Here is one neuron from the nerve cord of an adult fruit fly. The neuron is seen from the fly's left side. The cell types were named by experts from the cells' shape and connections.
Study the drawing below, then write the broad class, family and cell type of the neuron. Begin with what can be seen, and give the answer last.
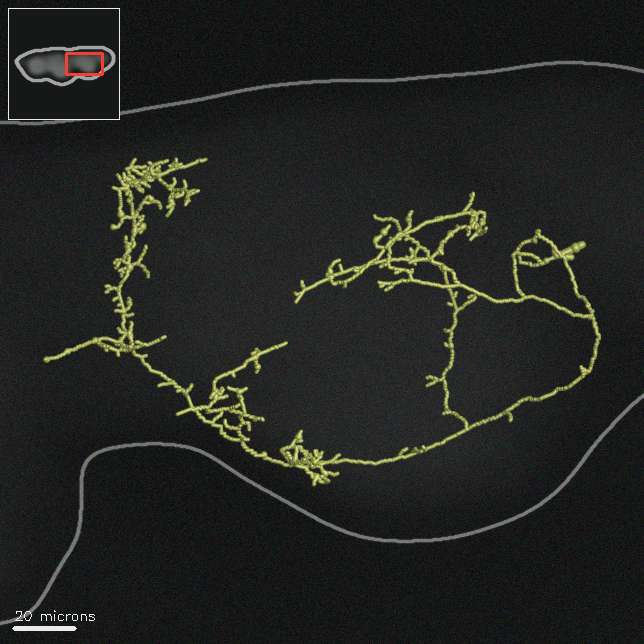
From left to right in the picture it spans about 180 microns. The picture shows dozens of branch ends. This is a nerve-cord intrinsic neuron. Its family is hemilineage 19A. Its cell type is IN19A057.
